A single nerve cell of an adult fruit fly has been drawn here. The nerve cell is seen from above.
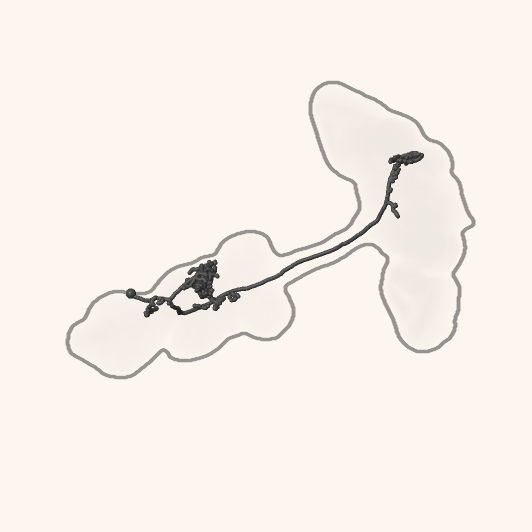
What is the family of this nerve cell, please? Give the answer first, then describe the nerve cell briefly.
Its family is hemilineage 17B. This is an ascending neuron. It reaches both the brain and the nerve cord, passing through the neck. Its cell body lies on the left of the picture.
